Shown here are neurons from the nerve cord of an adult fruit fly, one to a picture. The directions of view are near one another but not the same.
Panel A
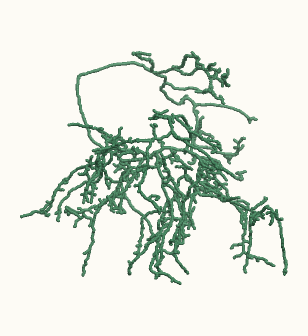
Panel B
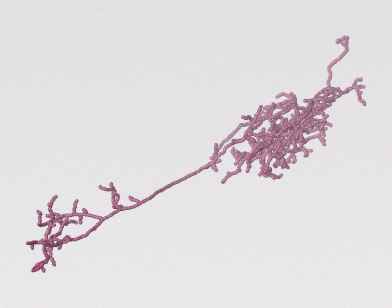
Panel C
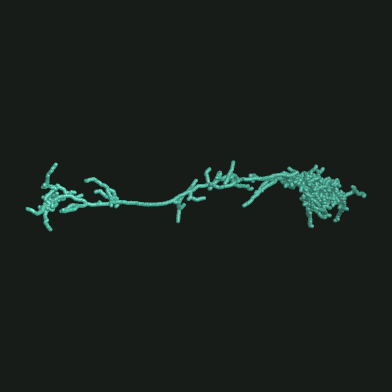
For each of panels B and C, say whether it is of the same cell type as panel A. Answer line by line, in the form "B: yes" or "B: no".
B: no
C: no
